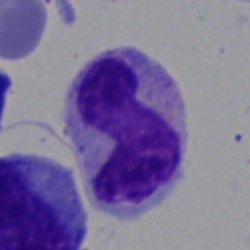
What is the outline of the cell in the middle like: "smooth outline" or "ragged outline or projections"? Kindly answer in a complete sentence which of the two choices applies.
The outline of this cell is free of projections and smooth.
